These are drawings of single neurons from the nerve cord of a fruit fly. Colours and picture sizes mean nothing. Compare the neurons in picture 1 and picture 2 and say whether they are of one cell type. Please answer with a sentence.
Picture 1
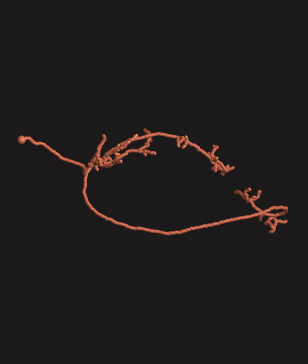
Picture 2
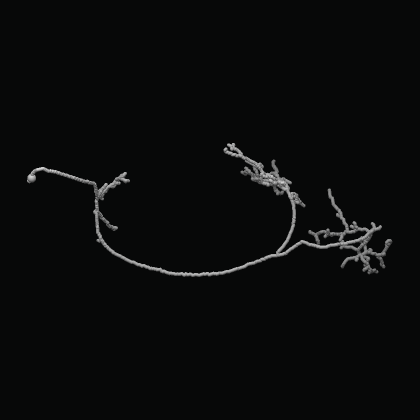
They are of different cell types.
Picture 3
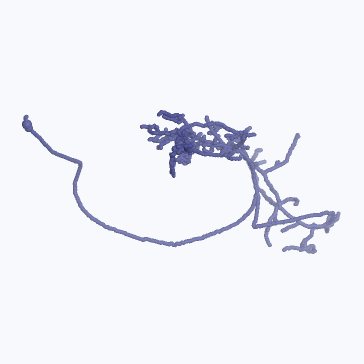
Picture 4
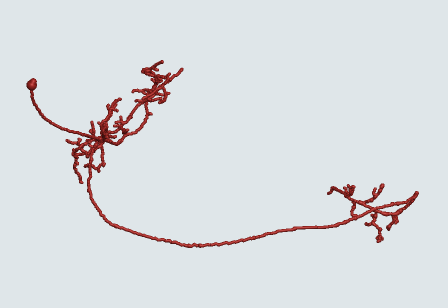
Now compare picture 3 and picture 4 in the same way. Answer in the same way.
They are of different cell types.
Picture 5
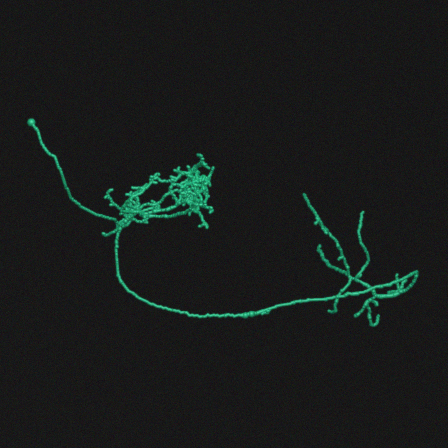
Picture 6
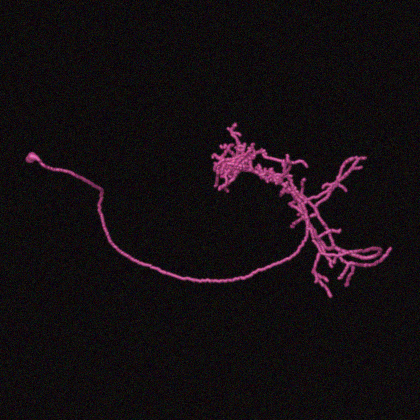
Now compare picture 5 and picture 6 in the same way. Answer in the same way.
They are of the same cell type.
